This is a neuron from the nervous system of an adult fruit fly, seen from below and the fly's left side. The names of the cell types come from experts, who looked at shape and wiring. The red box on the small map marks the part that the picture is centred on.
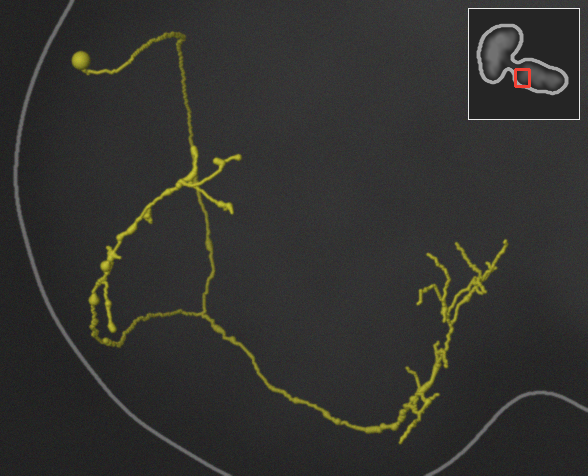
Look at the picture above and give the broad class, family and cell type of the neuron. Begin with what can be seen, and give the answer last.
It lies in the nerve cord. The cell body is at the upper left of the picture. Its broad class is nerve-cord intrinsic neuron. The family is hemilineage 08A. The cell type is IN08A041.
